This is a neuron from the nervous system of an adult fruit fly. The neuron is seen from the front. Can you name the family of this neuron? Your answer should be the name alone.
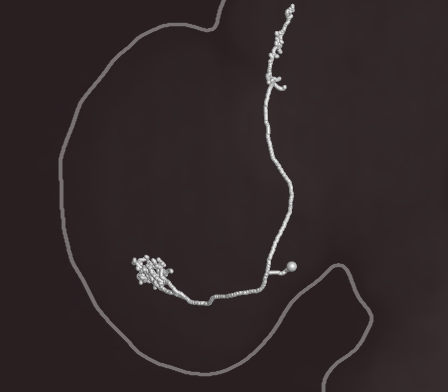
MeVP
